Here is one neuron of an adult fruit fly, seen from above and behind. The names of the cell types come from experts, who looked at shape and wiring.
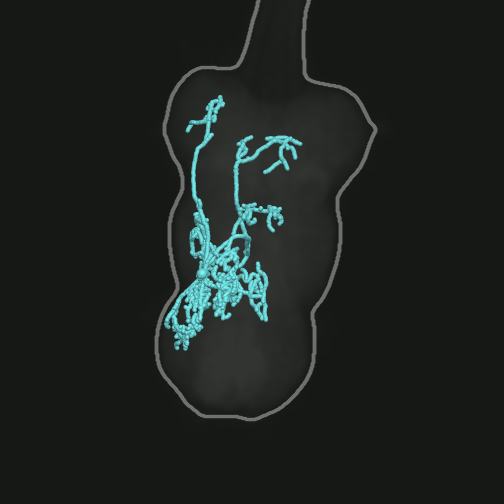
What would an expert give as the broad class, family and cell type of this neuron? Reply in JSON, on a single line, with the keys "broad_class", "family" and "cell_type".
{"broad_class": "nerve-cord intrinsic neuron", "family": "hemilineage 17B", "cell_type": "IN17B008"}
